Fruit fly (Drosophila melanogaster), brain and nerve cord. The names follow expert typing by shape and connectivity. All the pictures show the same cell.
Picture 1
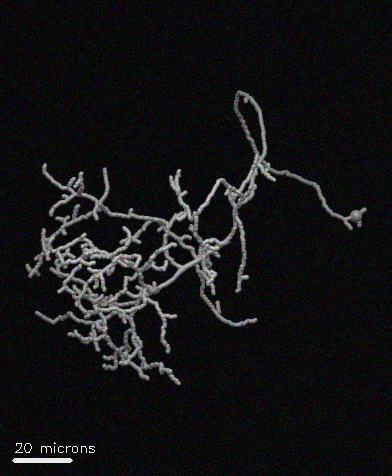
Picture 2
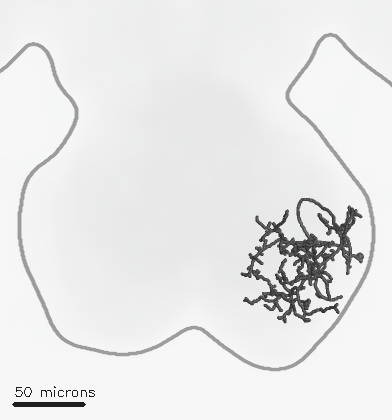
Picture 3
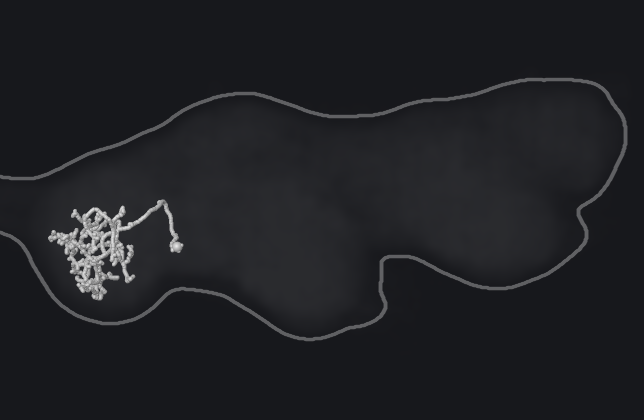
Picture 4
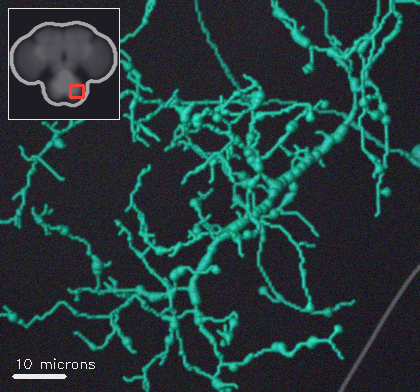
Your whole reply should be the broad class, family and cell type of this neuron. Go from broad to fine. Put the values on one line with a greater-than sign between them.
nerve-cord intrinsic neuron > hemilineage 03A > IN03A062_a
